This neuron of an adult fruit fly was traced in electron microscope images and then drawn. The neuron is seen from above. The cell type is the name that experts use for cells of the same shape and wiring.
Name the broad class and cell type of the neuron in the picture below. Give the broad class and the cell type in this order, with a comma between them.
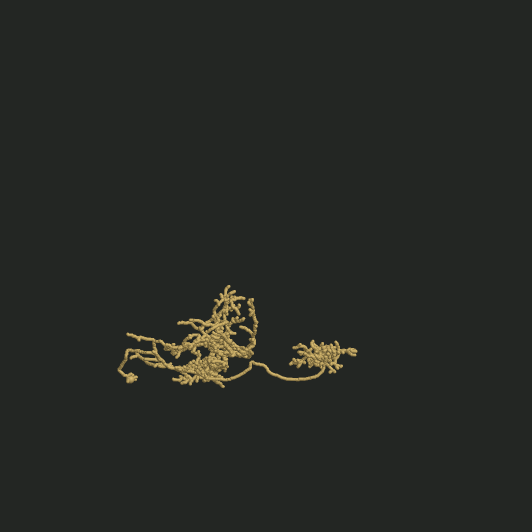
central-brain intrinsic neuron, PS172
